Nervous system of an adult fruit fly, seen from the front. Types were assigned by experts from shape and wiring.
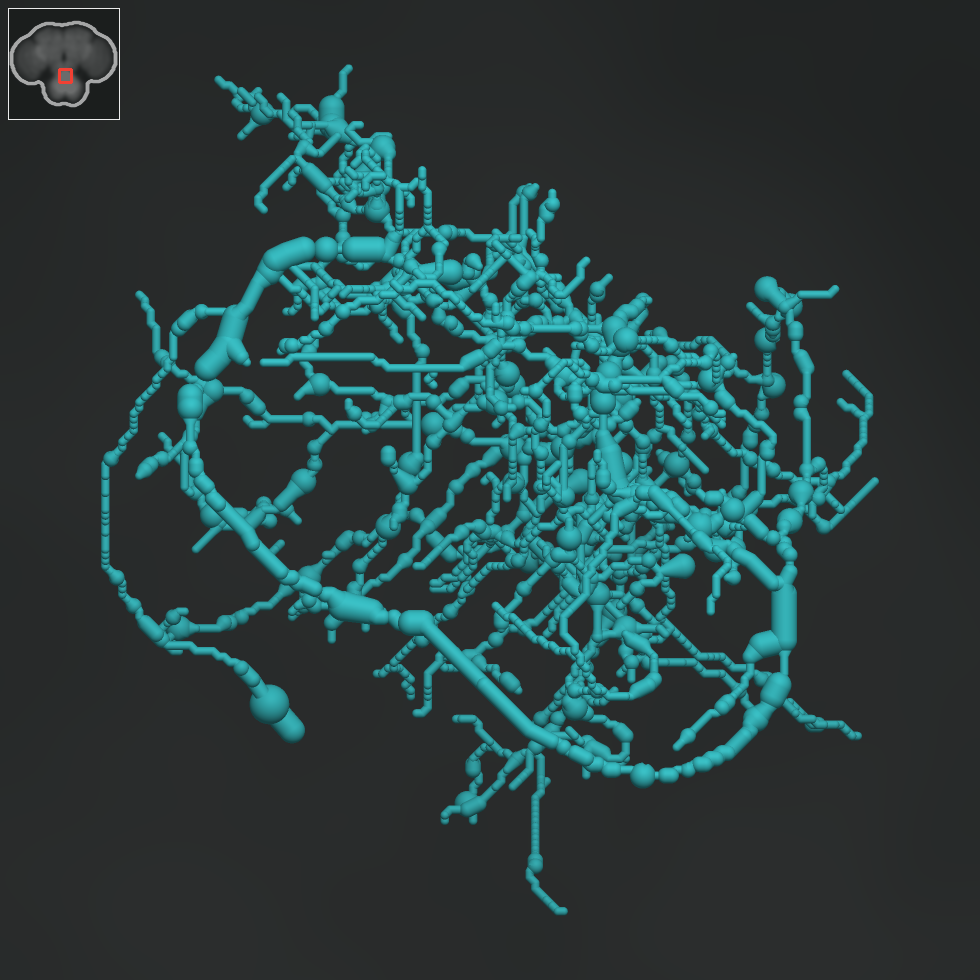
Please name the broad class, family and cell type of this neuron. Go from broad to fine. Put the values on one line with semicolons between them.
nerve-cord intrinsic neuron; hemilineage 13B; INXXX290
